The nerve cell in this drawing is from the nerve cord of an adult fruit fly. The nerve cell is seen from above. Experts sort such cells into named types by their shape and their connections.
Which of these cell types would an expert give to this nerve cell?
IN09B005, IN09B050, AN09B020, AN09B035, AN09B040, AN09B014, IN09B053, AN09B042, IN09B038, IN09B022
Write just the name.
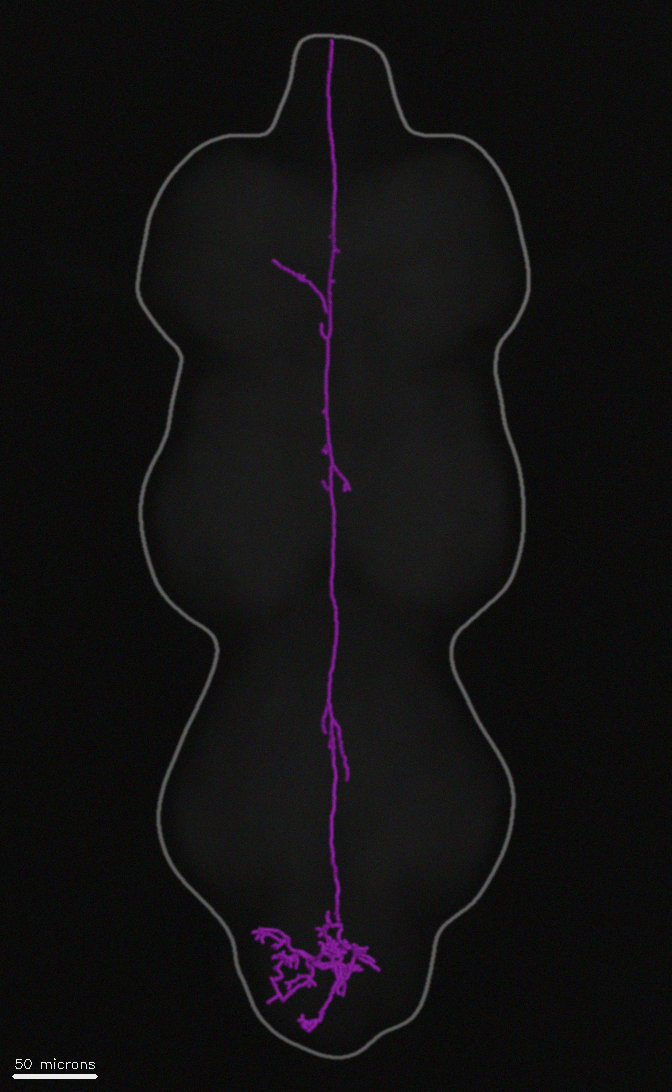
AN09B042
